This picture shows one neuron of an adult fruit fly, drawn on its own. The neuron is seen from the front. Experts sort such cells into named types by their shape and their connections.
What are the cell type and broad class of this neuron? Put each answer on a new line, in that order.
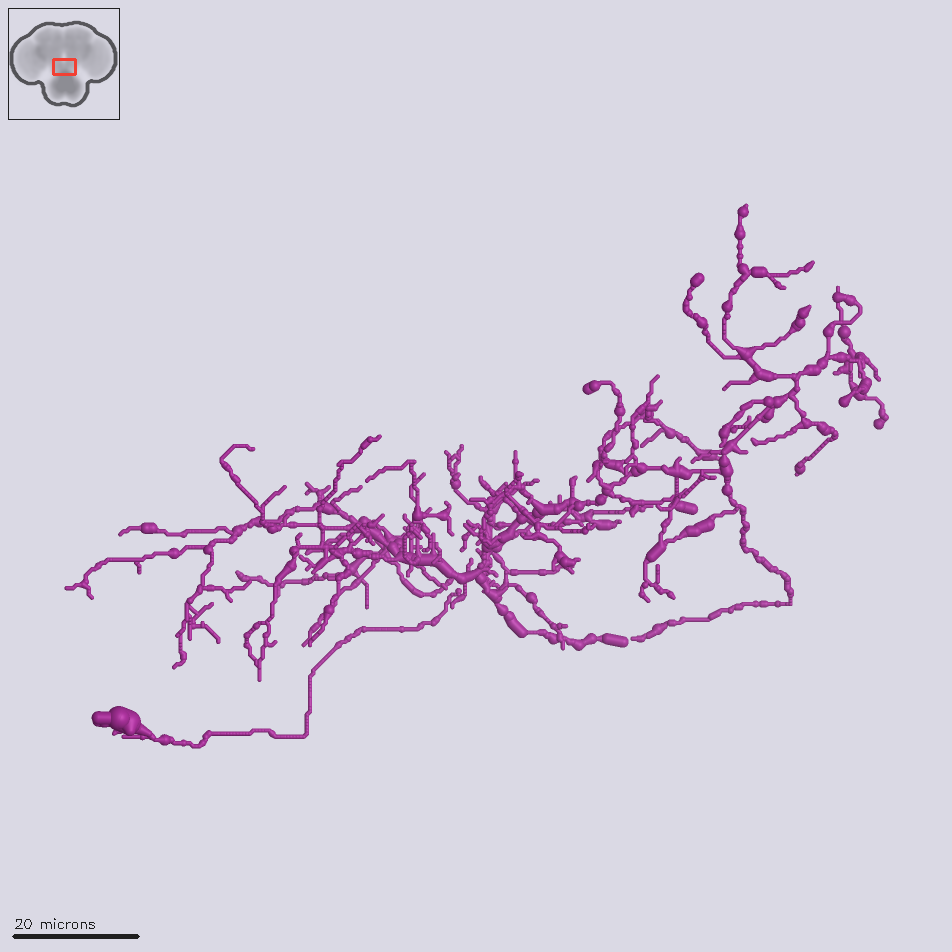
GNG086
central-brain intrinsic neuron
